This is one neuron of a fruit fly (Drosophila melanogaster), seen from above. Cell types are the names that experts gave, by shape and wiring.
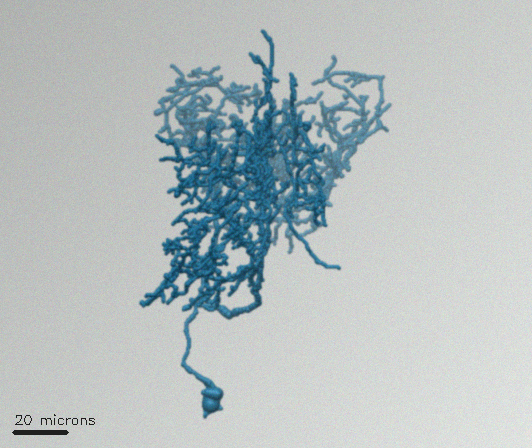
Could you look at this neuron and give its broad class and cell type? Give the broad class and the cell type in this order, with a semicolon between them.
central-brain intrinsic neuron; SMP545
